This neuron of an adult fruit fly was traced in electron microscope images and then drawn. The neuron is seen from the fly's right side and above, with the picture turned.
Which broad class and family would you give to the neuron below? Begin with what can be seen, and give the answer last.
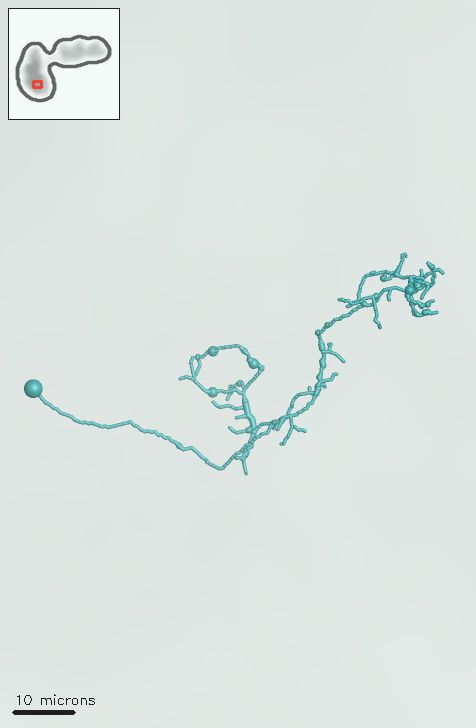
Its cell body lies on the left of the picture. From left to right in the picture it spans about 70 microns. It is an optic-lobe intrinsic neuron. The family is Mi.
